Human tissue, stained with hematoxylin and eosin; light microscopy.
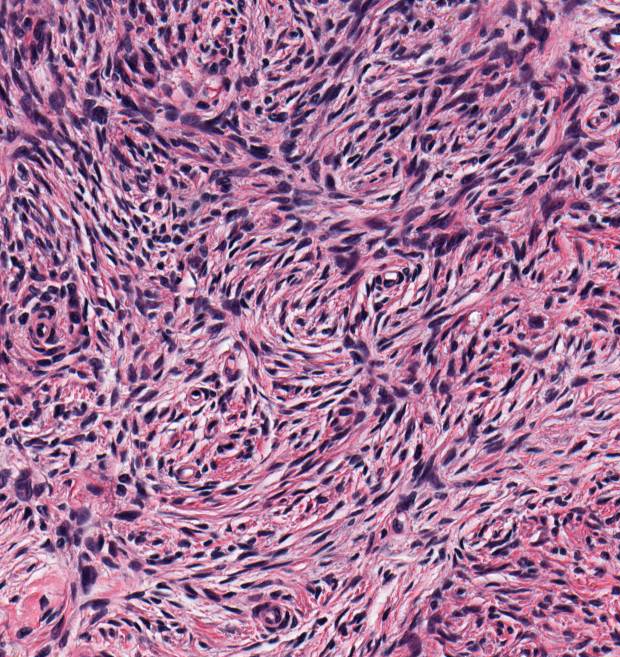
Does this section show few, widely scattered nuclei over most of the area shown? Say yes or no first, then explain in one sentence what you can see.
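No. Densely packed spindle cells fill the whole field, arranged in short intersecting bundles and swirls.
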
